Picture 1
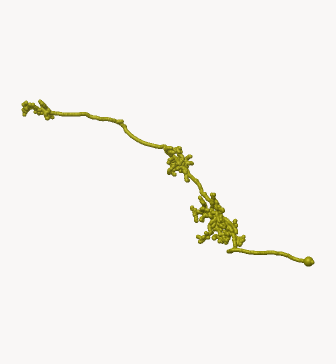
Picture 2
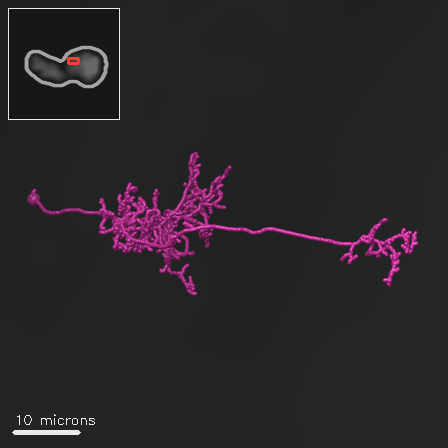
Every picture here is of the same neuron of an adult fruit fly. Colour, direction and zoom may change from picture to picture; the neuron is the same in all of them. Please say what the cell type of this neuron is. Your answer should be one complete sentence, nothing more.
This neuron is of the type Tm6.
